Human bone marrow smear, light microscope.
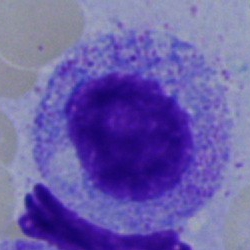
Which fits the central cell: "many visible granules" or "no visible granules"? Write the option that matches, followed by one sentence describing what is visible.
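Many visible granules. Numerous fine purple granules are scattered throughout the cytoplasm.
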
